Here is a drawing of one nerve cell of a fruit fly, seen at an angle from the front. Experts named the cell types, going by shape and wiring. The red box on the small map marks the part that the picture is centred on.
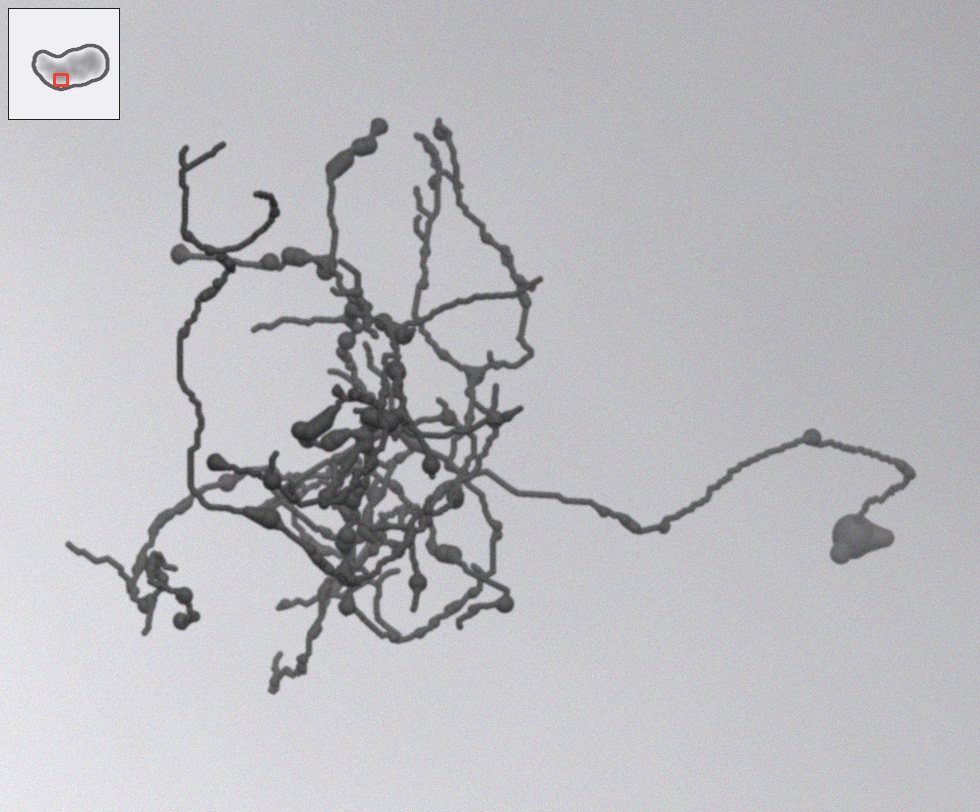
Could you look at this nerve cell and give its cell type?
IN14A050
